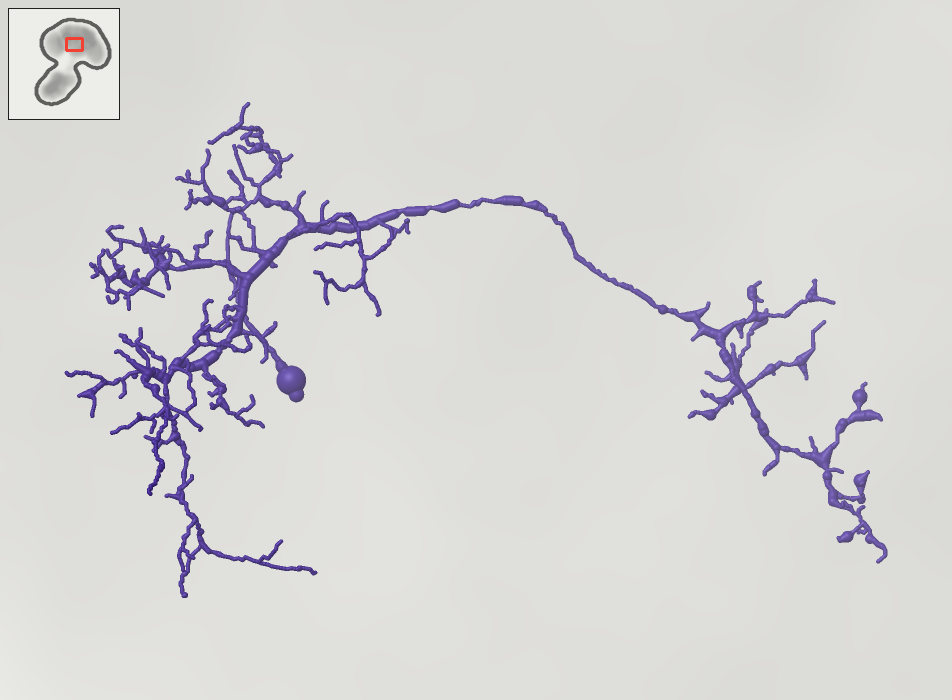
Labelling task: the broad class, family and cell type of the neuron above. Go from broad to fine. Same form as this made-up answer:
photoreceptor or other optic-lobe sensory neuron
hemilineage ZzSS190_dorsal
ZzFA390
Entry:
central-brain intrinsic neuron
hemilineage DM6_posterior
PS281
